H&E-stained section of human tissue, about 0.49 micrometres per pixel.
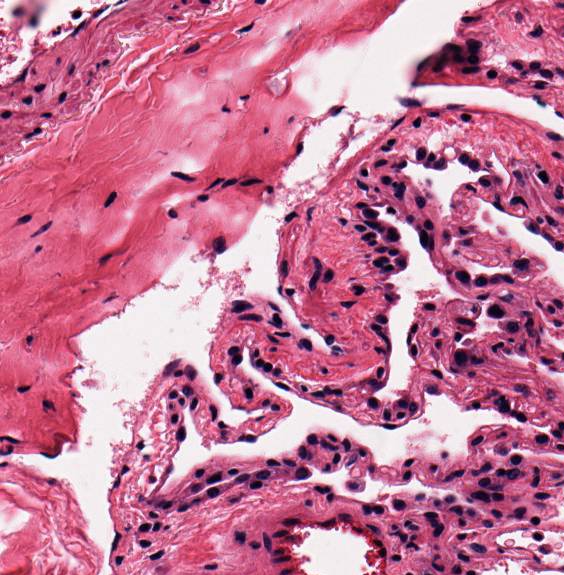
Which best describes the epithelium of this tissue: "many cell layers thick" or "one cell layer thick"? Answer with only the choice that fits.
One cell layer thick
